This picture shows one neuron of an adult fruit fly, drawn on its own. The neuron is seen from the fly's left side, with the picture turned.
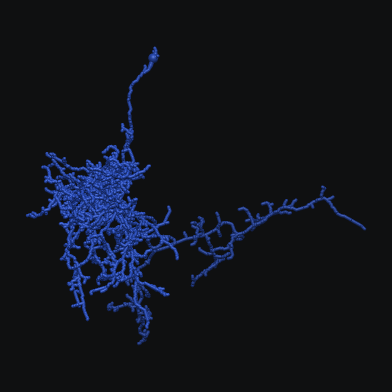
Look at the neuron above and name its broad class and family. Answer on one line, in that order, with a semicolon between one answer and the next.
central-brain intrinsic neuron; hemilineage DM6_central2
